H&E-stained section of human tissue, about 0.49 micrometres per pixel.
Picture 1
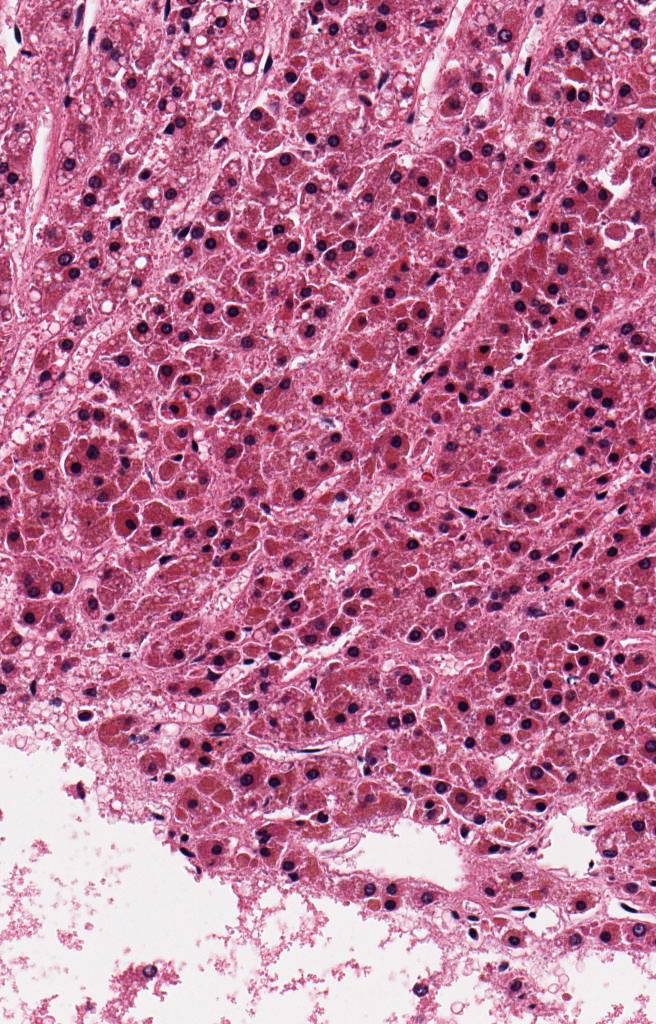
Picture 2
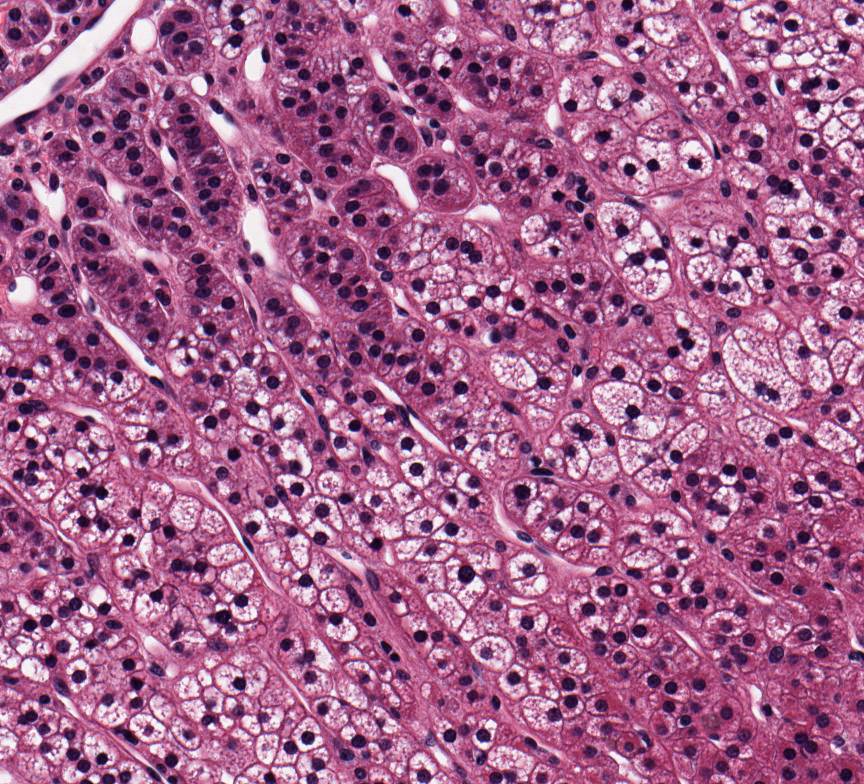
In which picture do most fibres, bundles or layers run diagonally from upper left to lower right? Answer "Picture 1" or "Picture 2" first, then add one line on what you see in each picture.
Picture 2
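Picture 1: Polygonal cells lie in cords separated by narrow slit-like spaces that run mostly diagonally from lower left to upper right.
Picture 2: The cells are arranged in long cords that run diagonally from the upper left toward the lower right of the field.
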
